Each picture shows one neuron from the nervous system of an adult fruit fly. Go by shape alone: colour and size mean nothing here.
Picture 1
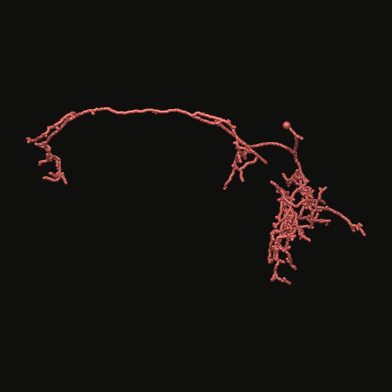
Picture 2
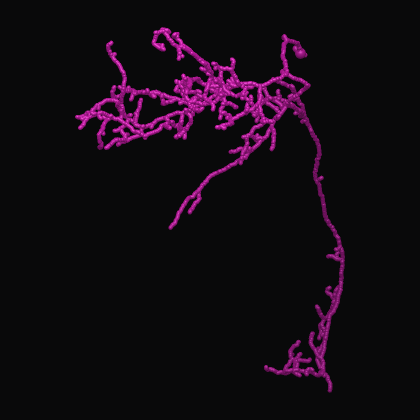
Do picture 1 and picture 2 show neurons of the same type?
yes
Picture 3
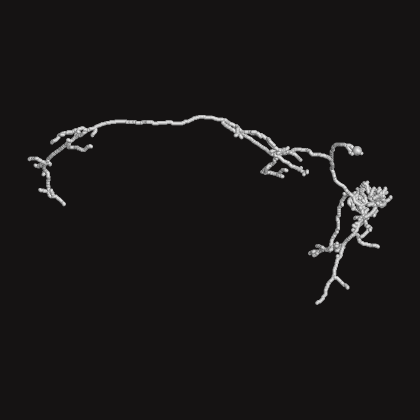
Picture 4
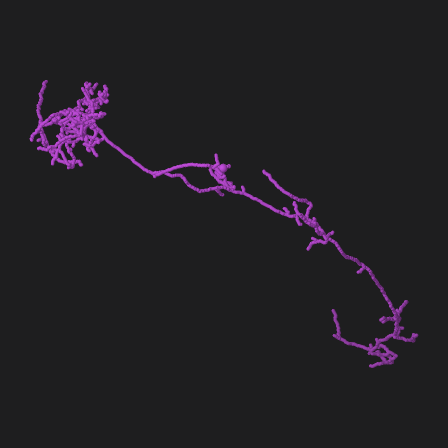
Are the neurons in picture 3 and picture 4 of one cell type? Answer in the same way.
yes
